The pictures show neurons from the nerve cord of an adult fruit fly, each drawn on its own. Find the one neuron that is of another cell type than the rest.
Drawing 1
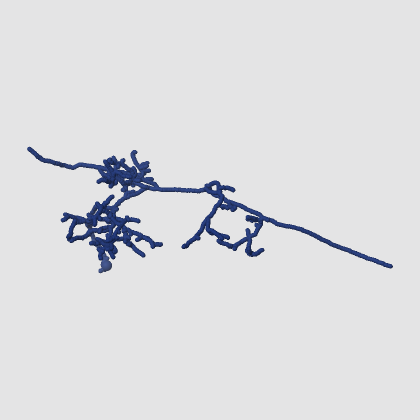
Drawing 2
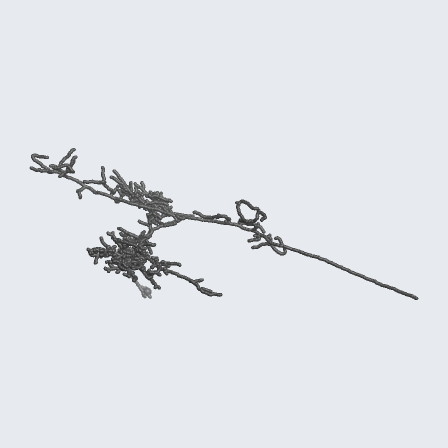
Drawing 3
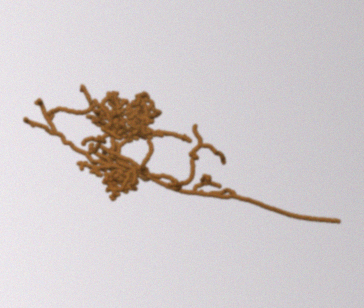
Drawing 2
